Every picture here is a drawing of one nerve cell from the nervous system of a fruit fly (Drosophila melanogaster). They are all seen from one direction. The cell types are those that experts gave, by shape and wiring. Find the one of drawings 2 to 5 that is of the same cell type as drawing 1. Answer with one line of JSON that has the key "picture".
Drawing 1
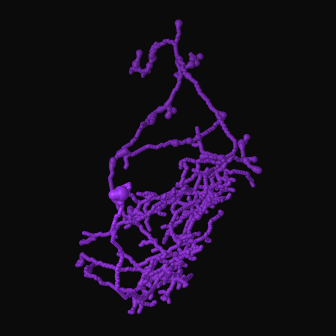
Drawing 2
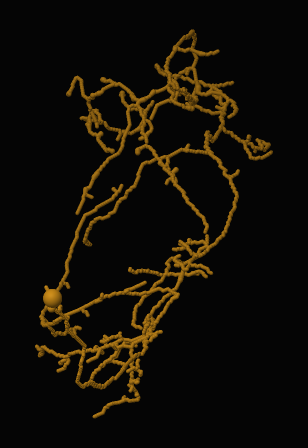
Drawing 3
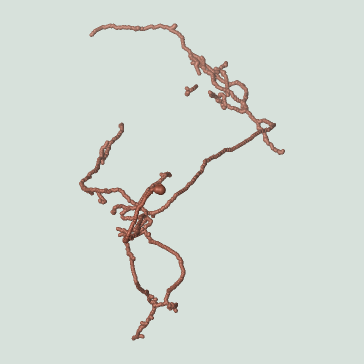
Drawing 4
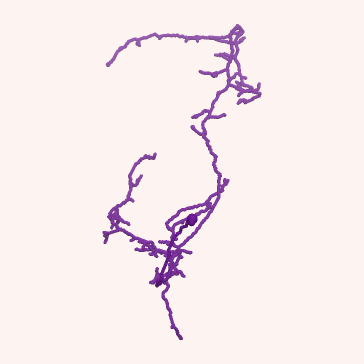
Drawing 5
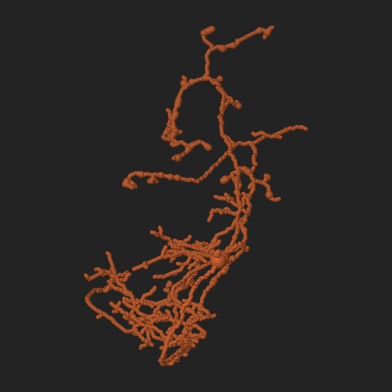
{"picture": 5}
